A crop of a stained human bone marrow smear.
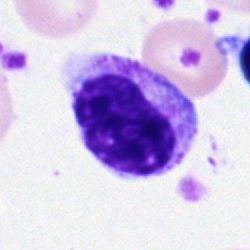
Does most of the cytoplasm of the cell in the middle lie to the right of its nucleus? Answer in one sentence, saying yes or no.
Yes, the nucleus of the cell is shifted toward the left.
